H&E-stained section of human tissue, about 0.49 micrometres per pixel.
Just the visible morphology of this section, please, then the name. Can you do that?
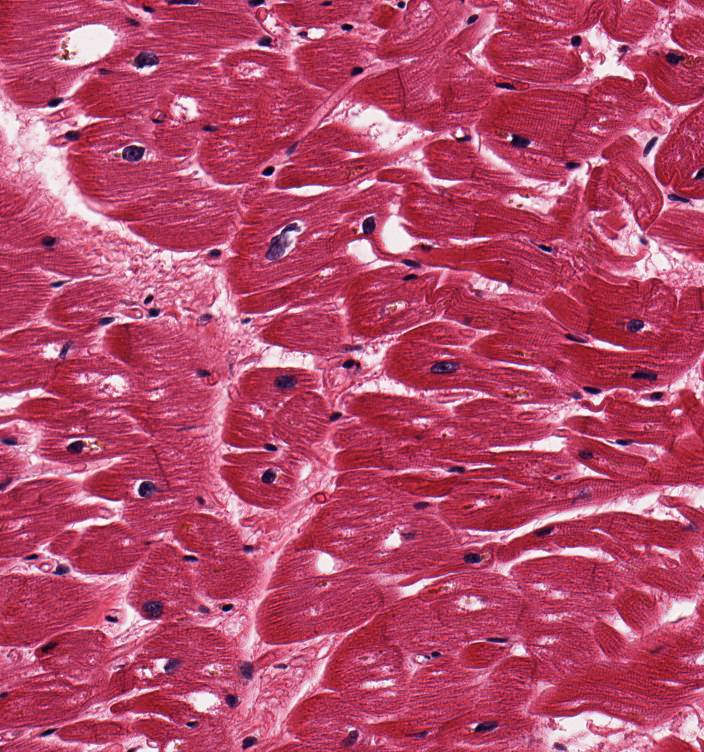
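You'll notice the whole field is striated muscle, fibres running in varied directions, mostly cut lengthwise or obliquely. Each has one oval nucleus sitting centrally, the cytoplasm deep pink with fine cross-striations, and in some there's a pale zone at the nuclear poles holding golden-brown granules. This is the left ventricle of the heart.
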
